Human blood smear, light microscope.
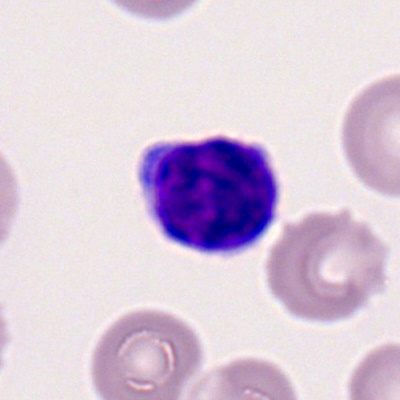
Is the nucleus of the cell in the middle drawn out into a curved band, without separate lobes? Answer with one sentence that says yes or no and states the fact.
No, it is a compact round or oval mass that the nucleus forms.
